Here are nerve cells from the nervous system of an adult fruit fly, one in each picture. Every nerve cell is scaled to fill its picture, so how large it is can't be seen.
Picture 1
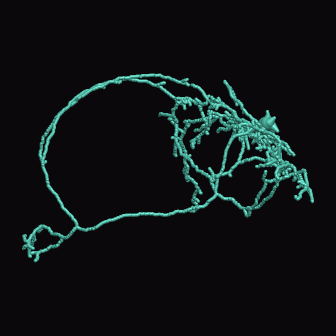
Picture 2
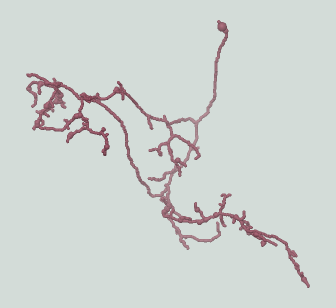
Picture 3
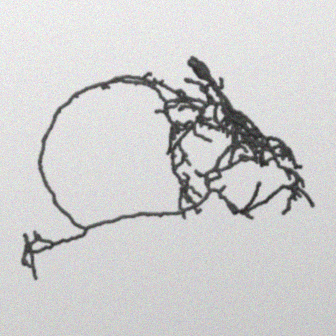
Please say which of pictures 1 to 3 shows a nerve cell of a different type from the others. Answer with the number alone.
2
